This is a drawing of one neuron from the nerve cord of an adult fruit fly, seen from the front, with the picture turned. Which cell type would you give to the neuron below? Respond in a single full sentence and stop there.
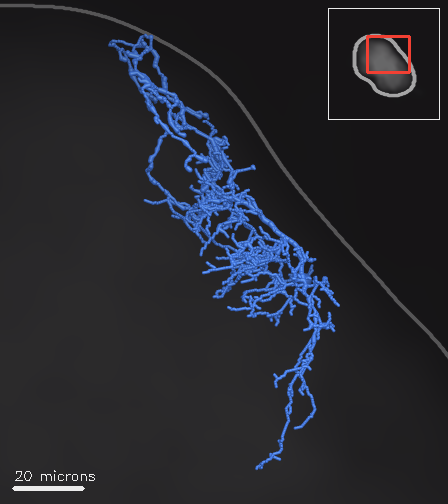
This neuron is categorized as cell type INXXX199.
